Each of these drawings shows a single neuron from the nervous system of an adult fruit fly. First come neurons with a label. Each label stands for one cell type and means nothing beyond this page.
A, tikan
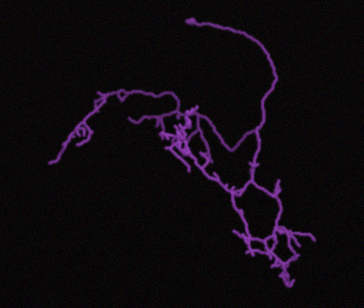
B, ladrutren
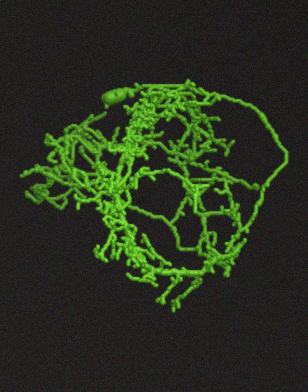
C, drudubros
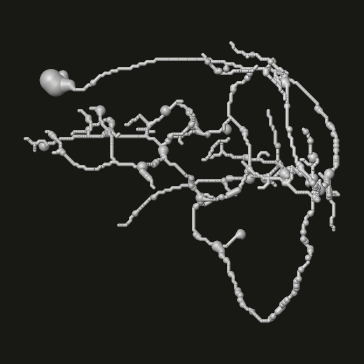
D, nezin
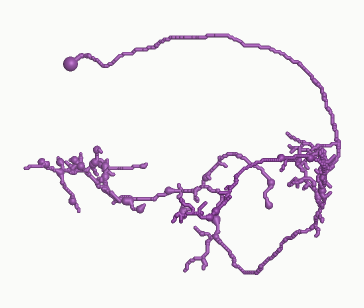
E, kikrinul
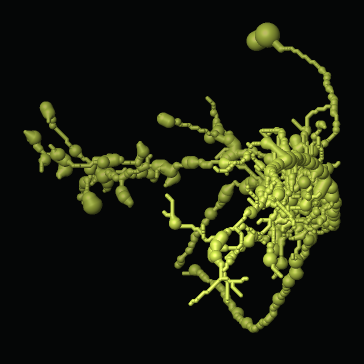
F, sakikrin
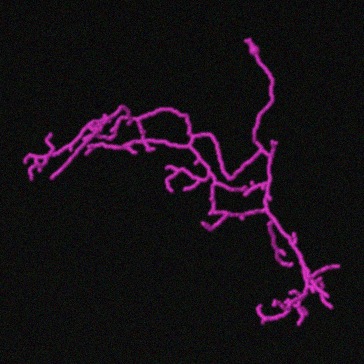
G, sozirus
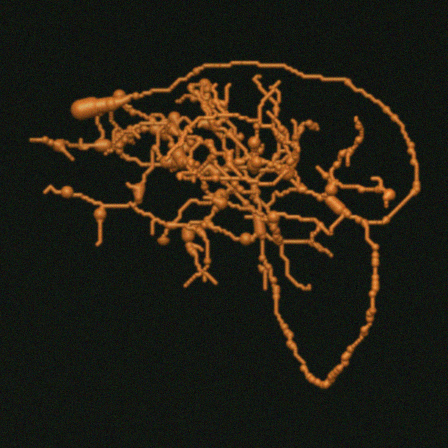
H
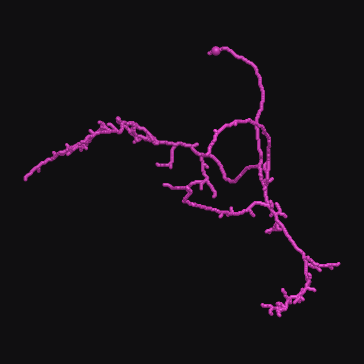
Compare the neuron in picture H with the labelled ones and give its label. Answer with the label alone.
sakikrin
